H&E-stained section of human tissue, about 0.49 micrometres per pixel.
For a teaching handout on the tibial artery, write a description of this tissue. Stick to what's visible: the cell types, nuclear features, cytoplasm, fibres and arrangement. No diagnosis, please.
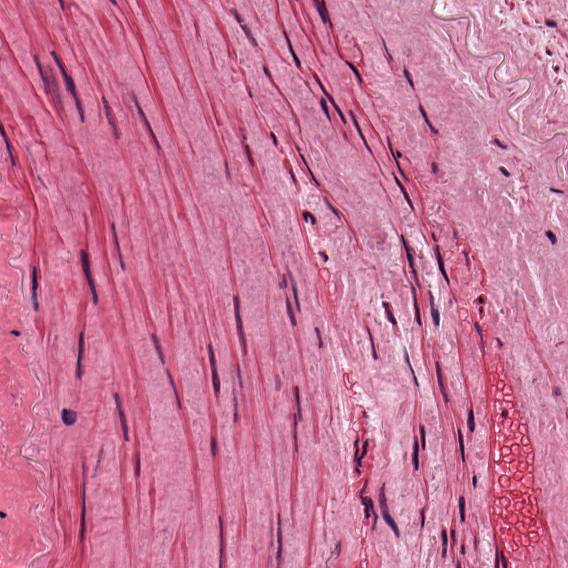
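Follow the long eosinophilic fibres running in parallel across most of the field, curving gently roughly from bottom toward top. They are pink, finely fibrillar, slightly wavy in outline. Between them, dark, slender, spindle-shaped nuclei lie along the fibres, single and widely spaced amid much pink material.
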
